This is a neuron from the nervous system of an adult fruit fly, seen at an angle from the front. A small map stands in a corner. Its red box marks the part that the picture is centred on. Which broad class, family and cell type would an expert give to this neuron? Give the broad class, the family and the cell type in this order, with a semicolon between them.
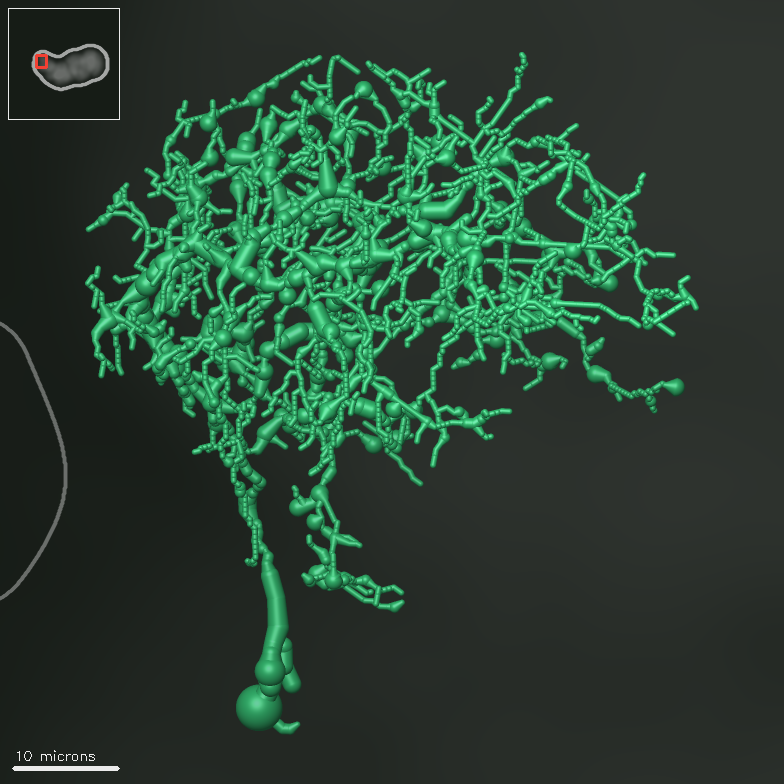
nerve-cord intrinsic neuron; IN16B; IN16B049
